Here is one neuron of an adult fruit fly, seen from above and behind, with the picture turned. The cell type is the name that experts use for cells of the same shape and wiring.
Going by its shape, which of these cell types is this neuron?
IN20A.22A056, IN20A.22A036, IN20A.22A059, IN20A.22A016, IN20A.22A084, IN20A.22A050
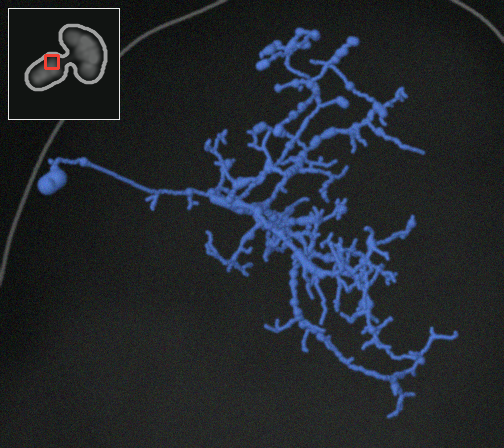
IN20A.22A036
